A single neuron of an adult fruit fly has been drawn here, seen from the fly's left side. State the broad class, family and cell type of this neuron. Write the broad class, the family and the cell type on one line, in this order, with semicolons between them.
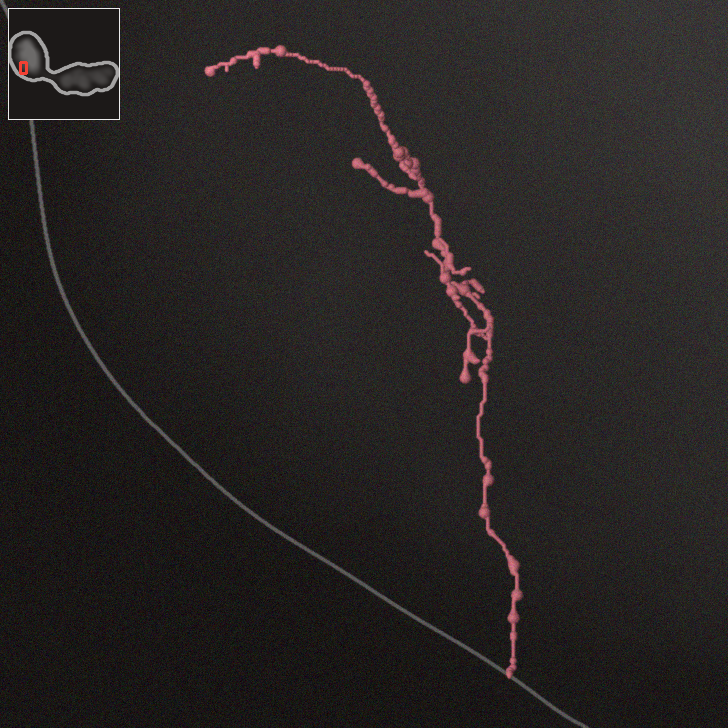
sensory neuron entering the brain; class gustatory; LB4b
